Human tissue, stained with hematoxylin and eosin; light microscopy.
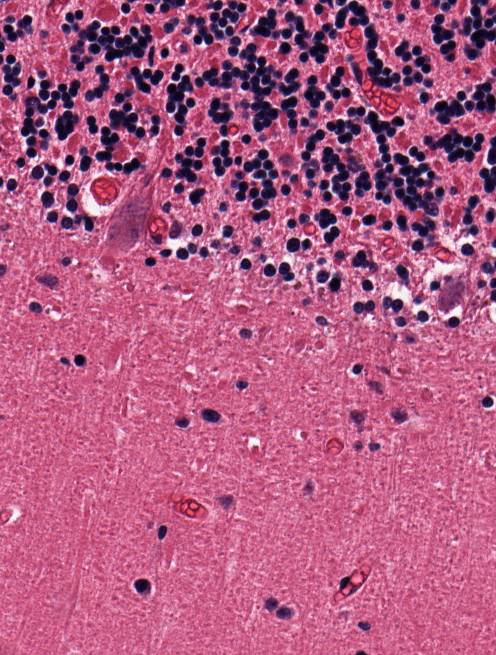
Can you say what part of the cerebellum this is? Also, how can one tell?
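The molecular layer is the pale pink, sparsely cellular lower zone. Point one: its neuropil is finely fibrillary and pink, with only scattered single small nuclei.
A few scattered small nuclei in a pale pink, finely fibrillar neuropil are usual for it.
Point two: these nuclei are scattered, not lined up in rows of haloed oligodendrocyte nuclei as in white matter. Point three: faint fibres in it run mainly vertically, at right angles to the boundary.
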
